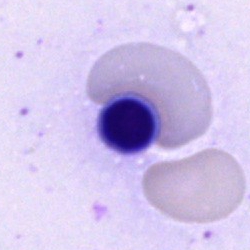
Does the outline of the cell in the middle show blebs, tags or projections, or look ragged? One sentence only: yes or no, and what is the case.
No, by its outline the cell is smooth and even.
